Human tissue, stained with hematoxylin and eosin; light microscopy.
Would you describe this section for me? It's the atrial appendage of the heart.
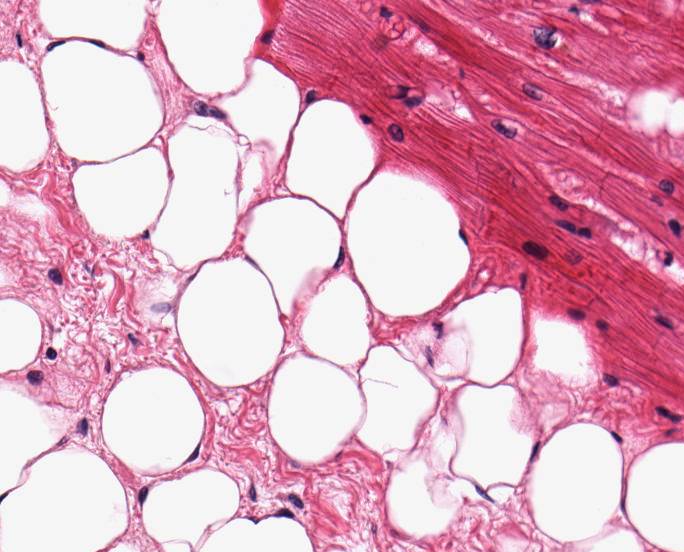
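Look first at the left and lower parts of the field, filled with fat. Where you can find an adipocyte nucleus, and only a few are visible, notice it lies flattened against the cell's edge. Now move to the upper right, where a band of muscle lies. Its fibres have deep red cytoplasm with fine lines running lengthwise, and their nuclei are elongated ovals parallel to the fibres.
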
